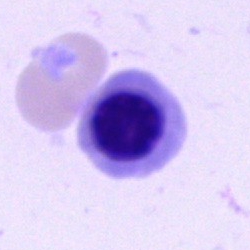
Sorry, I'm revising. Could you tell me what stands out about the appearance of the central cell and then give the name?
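Look first at the nucleus: its chromatin is dense and dark purple all the way through. You won't find a nucleolus in it. Around the whole nucleus runs a lavender-blue rim of cytoplasm. Notice that this rim is wider on the right side of the nucleus than on the left. This is an erythroblast.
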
